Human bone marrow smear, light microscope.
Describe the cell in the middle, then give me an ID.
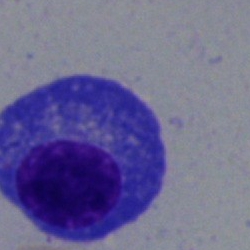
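Starting with the nucleus: it sits off-centre, down in the lower-left part of the cell, and stains a dense dark purple, much darker than the cytoplasm. That cytoplasm is deep blue, and above the nucleus it holds many small pale spots. Putting that together, it's a plasma cell.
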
